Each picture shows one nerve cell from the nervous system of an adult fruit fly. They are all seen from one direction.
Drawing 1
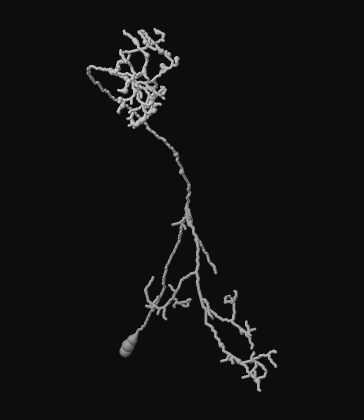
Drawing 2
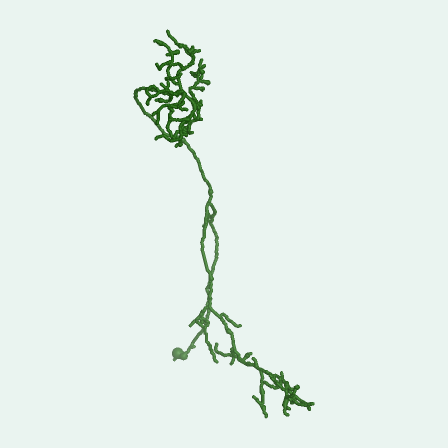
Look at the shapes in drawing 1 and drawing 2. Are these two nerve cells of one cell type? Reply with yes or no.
no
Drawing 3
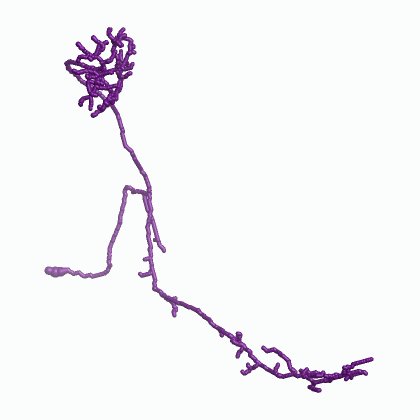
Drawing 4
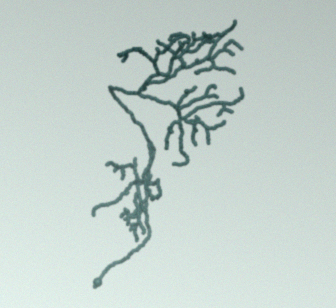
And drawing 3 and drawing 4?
no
